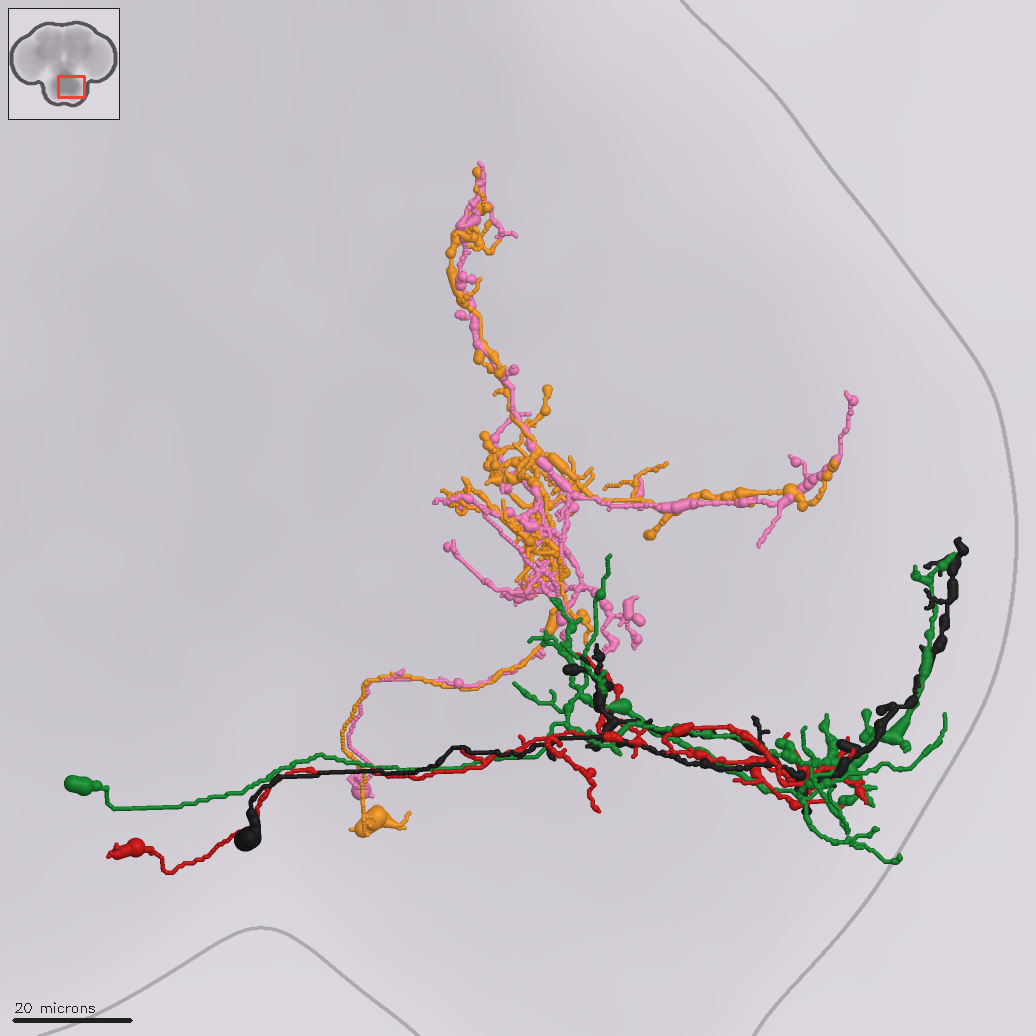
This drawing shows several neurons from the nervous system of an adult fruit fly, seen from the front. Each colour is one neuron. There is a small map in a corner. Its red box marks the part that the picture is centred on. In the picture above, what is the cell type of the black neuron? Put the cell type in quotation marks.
"IN14A096"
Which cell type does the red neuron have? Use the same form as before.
"IN14A086"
